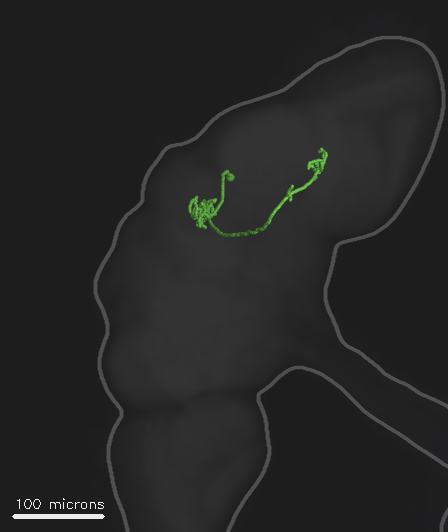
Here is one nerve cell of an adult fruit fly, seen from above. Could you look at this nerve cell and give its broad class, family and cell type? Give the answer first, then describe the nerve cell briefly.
Its broad class is central-brain intrinsic neuron. The family is hemilineage ALlv1. It is of cell type VP1m+VP2_lvPN2. It lies in the brain. From left to right in the picture it spans about 160 microns.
